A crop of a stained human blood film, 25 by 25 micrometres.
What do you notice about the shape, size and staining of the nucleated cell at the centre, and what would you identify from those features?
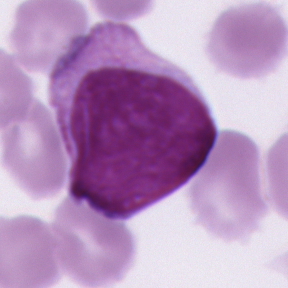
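What catches my eye first is a broad crescent of pale lilac-grey cytoplasm along the upper left side of the nucleus, its edge there frayed and uneven. The nucleus is a single rounded-triangular mass without lobes, about 13 micrometres across, sitting toward the lower right and filling about 70% of the cell's area. The whole cell measures about 17 by 14 micrometres. This one is a myeloblast.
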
